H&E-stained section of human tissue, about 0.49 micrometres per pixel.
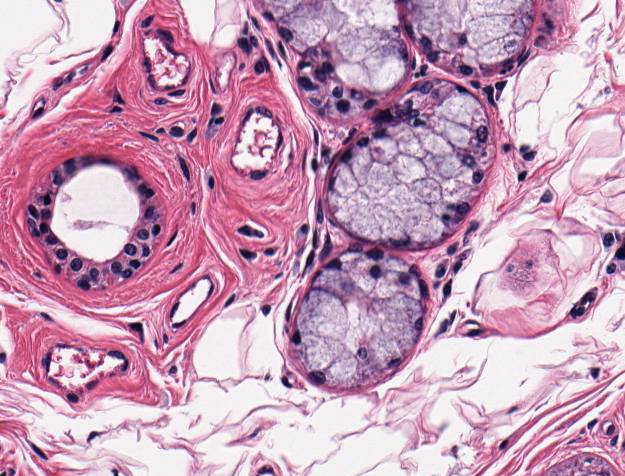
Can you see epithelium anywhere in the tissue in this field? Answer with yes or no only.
Yes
